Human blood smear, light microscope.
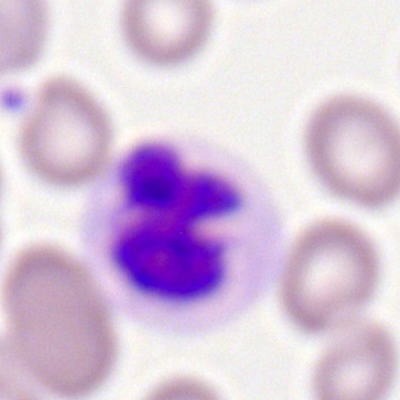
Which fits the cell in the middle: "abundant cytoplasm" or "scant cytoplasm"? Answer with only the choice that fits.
Abundant cytoplasm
